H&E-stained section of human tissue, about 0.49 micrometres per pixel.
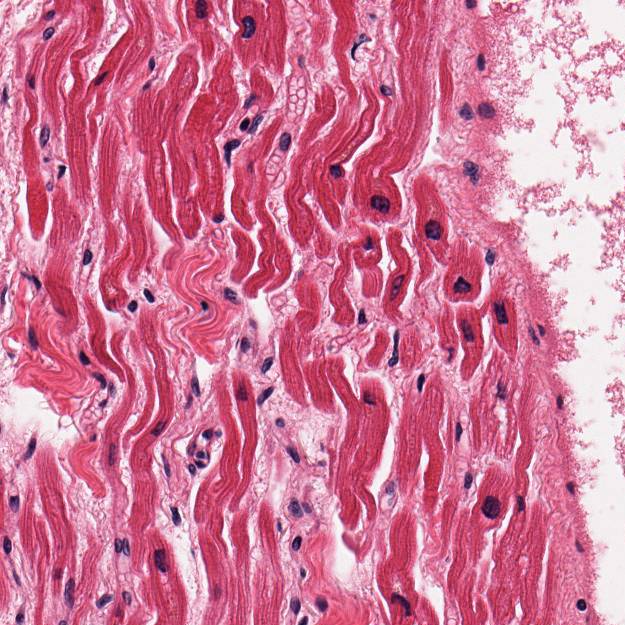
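Atrial appendage of the heart in H&E section. Muscle fibres run mainly top to bottom. Cytoplasm deep red-pink, with fine lengthwise lines. Nuclei central within fibres. Several fibres in the right half: large, dark, irregular nuclei.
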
